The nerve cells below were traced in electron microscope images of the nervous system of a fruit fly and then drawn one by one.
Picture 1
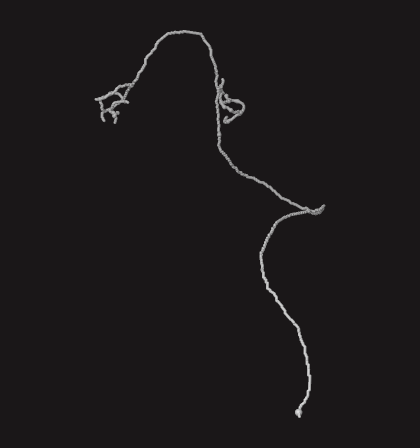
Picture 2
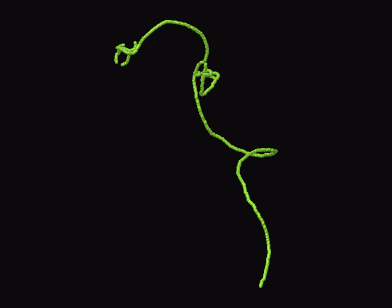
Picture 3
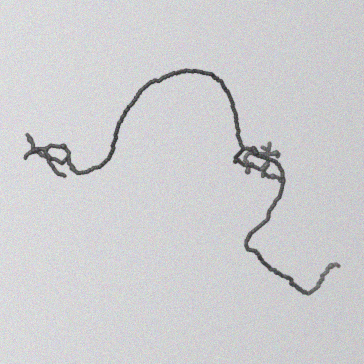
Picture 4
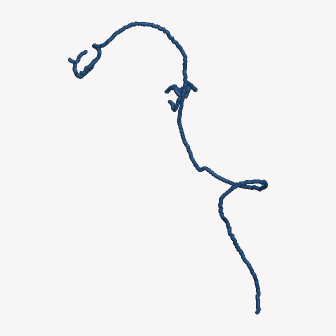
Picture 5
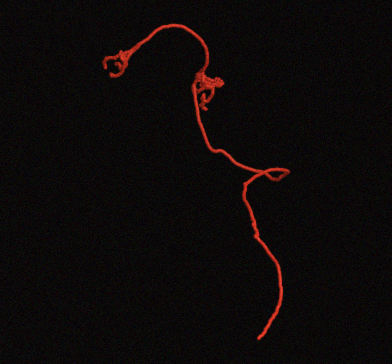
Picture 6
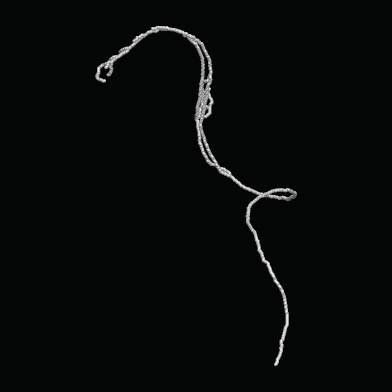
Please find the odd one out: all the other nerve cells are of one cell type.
3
